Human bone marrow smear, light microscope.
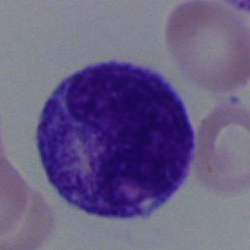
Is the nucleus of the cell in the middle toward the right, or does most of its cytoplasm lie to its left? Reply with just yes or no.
Yes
